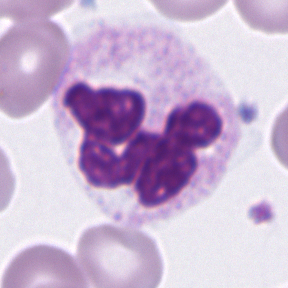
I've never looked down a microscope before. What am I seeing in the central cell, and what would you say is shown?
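First, the outline is roughly round with a smooth edge. Next, the nucleus is divided into several separate lobes. Then the cytoplasm: fine, small pinkish-violet granules are scattered all through it, and it contains no vacuoles. Last, the name: this is a segmented neutrophil.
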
